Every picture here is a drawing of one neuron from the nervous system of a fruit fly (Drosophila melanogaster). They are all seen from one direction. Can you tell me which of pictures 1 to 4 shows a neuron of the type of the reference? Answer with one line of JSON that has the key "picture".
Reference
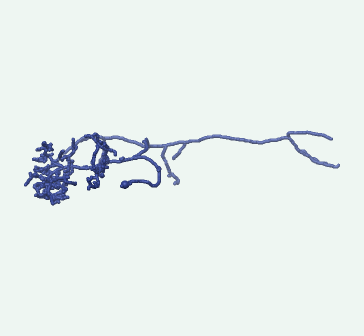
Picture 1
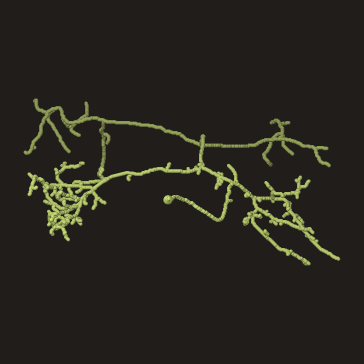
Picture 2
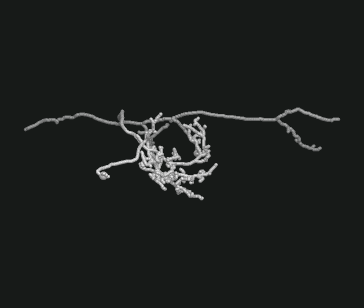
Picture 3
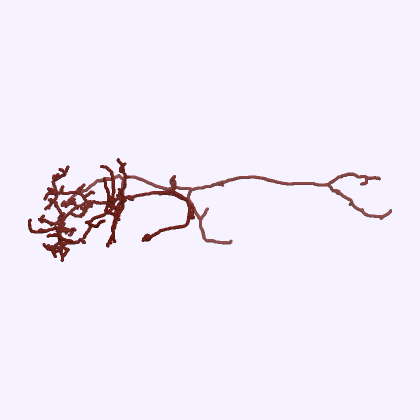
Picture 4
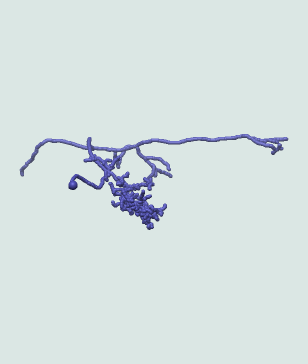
{"picture": 3}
